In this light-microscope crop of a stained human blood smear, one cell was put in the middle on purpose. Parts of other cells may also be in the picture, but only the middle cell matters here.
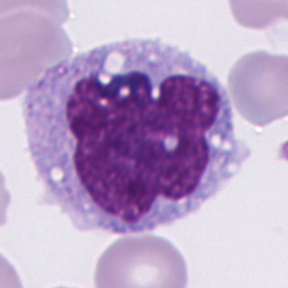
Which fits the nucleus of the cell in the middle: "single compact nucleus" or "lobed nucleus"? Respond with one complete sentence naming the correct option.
There is a nucleus divided into separate segments in this cell.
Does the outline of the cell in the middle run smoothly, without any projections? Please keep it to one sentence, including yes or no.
No, the cell lacks a smooth edge; its outline is rough.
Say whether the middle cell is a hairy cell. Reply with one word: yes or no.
no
